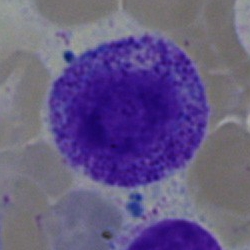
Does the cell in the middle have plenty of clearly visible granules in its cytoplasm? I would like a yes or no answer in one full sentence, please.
Yes, granules are visible in large numbers in its cytoplasm.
